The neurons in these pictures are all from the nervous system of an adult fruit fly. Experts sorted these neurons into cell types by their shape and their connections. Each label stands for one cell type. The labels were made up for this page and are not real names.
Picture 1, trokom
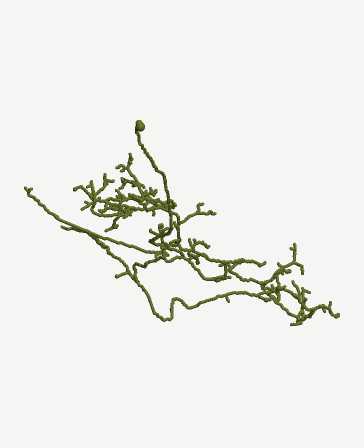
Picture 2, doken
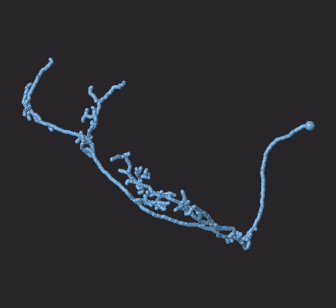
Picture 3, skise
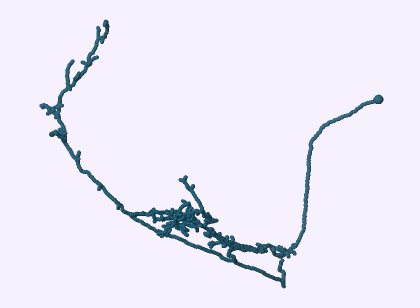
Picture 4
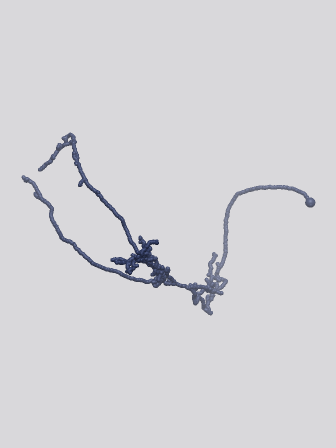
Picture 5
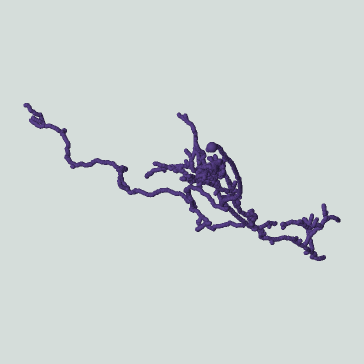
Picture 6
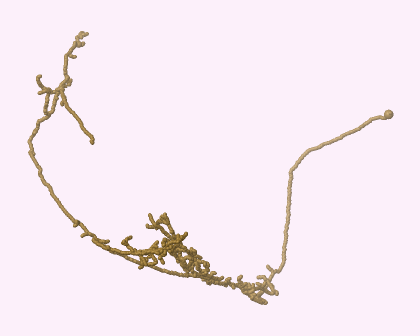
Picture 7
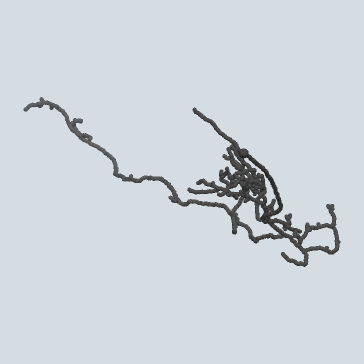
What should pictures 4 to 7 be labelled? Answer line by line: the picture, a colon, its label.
4: skise
5: trokom
6: skise
7: trokom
